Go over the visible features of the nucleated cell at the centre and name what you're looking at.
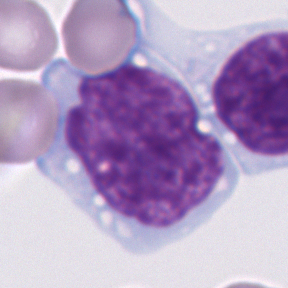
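Looking first at the outline, I see that it is irregular and somewhat angular, not round. The cytoplasm is pale blue, and its rim is widest below and to the left of the nucleus. Close to the nucleus, several small clear vacuoles sit in the cytoplasm. So this cell is a myeloblast.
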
